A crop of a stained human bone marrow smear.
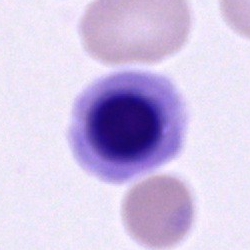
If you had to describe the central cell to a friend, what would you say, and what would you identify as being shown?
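Looking at the outline first: it is roughly round, though its edges are slightly angular and flattened. The nucleus seems to sit near the centre. Around it the cytoplasm makes a moderate rim that goes all the way round. I can't find any granules in that cytoplasm. This is an erythroblast.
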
